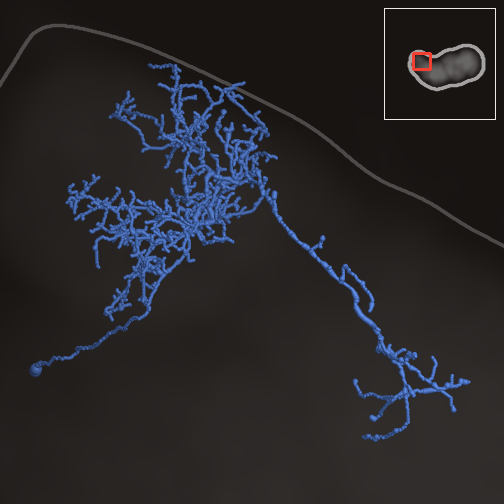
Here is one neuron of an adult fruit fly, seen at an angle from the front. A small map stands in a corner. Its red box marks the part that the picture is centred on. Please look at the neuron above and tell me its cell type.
INXXX306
